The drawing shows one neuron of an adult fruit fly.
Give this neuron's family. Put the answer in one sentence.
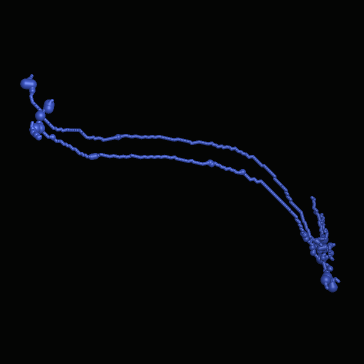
The family is T.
